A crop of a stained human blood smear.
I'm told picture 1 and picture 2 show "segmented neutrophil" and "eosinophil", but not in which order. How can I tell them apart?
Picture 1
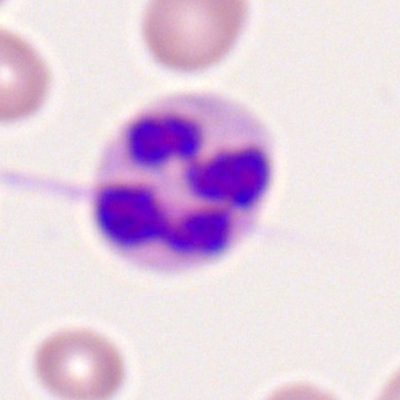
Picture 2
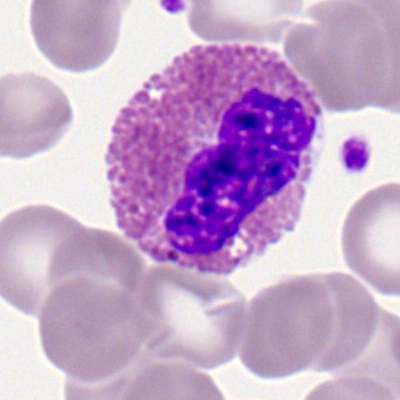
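Identification: 1 = segmented neutrophil; 2 = eosinophil. Granules: picture 2 cytoplasm densely packed with pink granules, round, fairly uniform in size; picture 1 cytoplasm pale pinkish-lilac, no coarse orange or dark granules.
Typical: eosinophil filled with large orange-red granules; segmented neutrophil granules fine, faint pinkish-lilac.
Nucleus: picture 1 several separate lobes in a ring around a paler centre; picture 2 several connected lobes running diagonally, upper right to lower left. Chromatin: dark purple in both, dense in picture 1, coarsely clumped in picture 2. Outline: picture 1 round and smooth.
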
